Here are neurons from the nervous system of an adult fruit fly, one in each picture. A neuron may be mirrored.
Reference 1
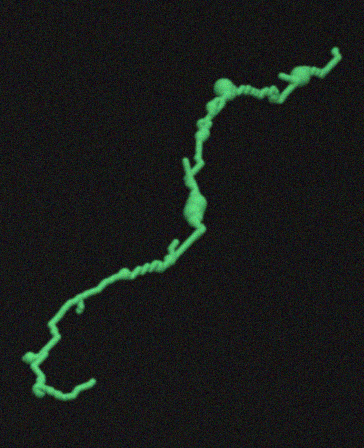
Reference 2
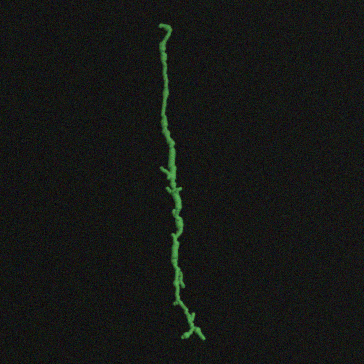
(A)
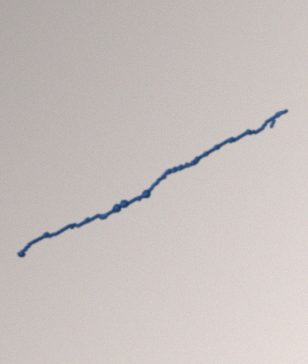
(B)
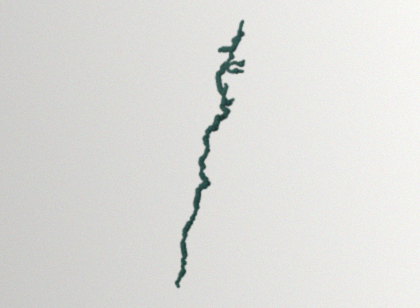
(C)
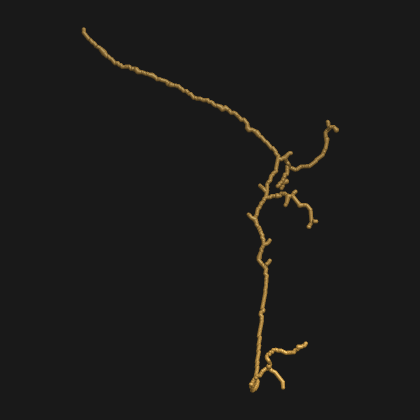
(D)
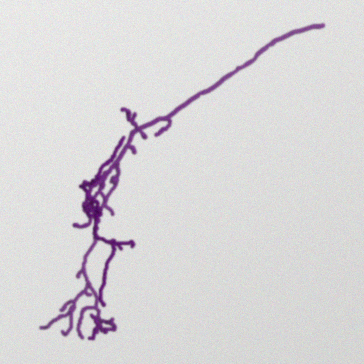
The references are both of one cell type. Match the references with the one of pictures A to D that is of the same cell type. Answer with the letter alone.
A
